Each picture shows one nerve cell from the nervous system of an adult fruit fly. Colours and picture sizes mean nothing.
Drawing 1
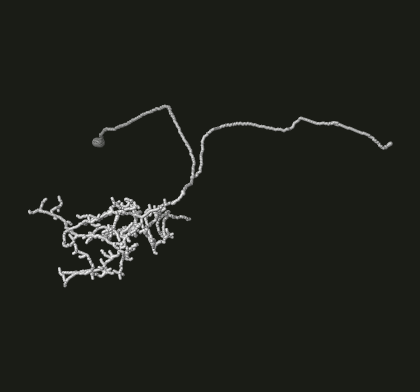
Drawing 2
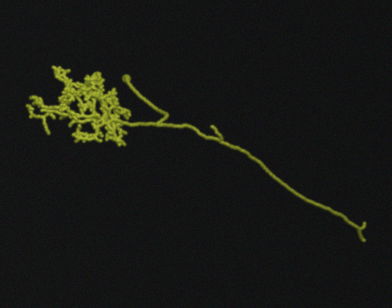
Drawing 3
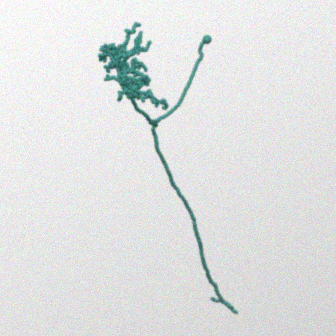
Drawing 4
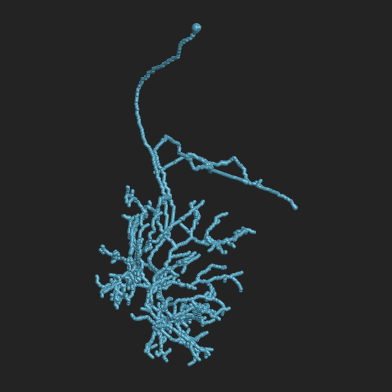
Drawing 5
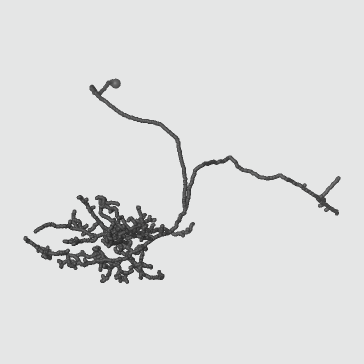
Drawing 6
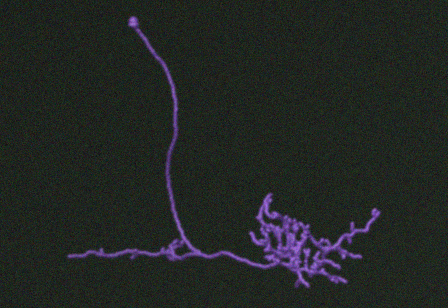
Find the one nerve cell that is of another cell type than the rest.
Drawing 1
